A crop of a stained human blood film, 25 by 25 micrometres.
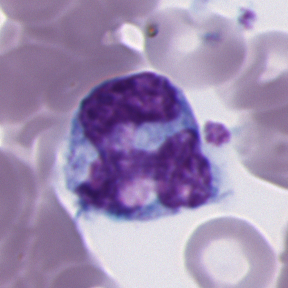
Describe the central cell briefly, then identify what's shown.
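The nucleus is irregular and folded into lobes that curve around a paler central area. Its chromatin is dark purple, clumped into coarse patches. Cytoplasm surrounds the nucleus as a rim, widest on the left. A few fine, thread-like projections stick out from the lower edge of the cell. The cell is a monocyte.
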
